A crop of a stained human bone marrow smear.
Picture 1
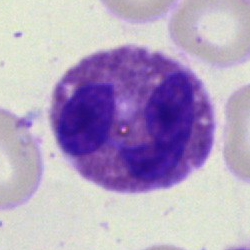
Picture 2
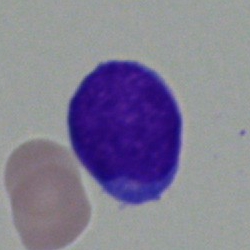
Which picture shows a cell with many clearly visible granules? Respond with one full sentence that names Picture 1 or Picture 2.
Picture 1 has the cell with many visible granules in its cytoplasm.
